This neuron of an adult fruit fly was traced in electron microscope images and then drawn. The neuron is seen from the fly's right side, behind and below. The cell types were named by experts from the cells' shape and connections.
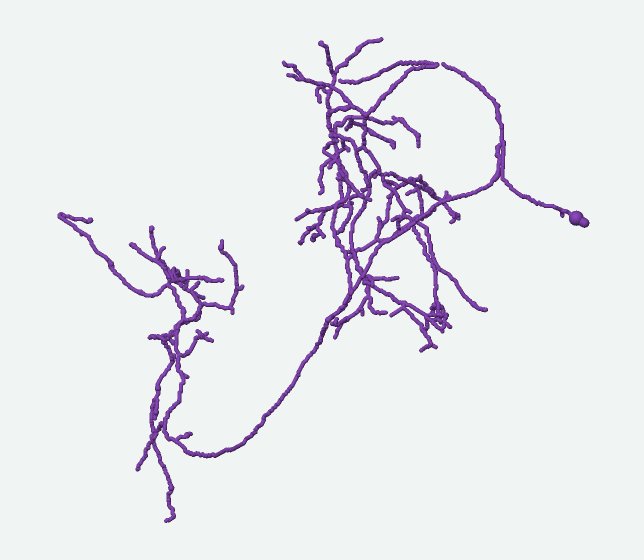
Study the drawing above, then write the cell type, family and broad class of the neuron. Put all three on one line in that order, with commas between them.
SMP009, hemilineage AOTUv4_dorsal, central-brain intrinsic neuron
